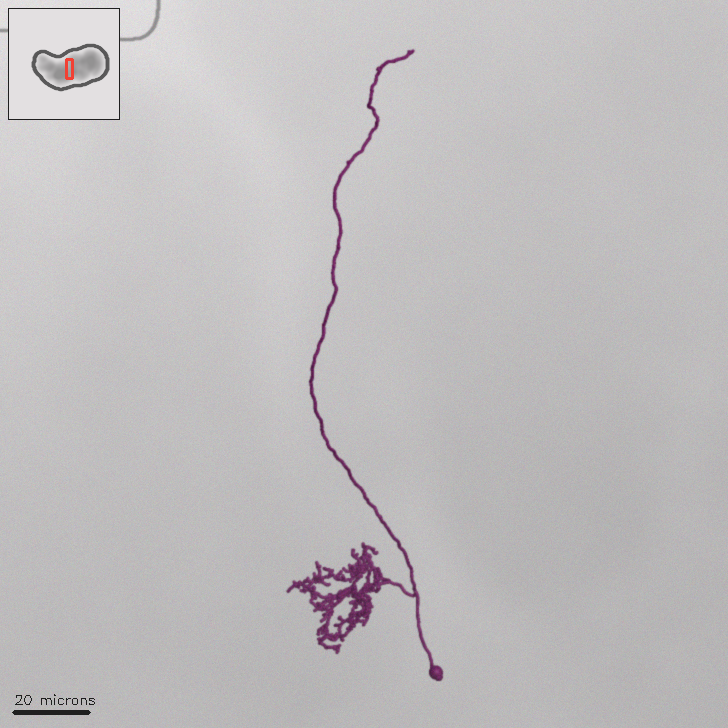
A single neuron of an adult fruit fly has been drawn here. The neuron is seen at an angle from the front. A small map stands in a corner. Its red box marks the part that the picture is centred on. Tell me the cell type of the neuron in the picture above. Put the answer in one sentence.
The cell type is LoVP13.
